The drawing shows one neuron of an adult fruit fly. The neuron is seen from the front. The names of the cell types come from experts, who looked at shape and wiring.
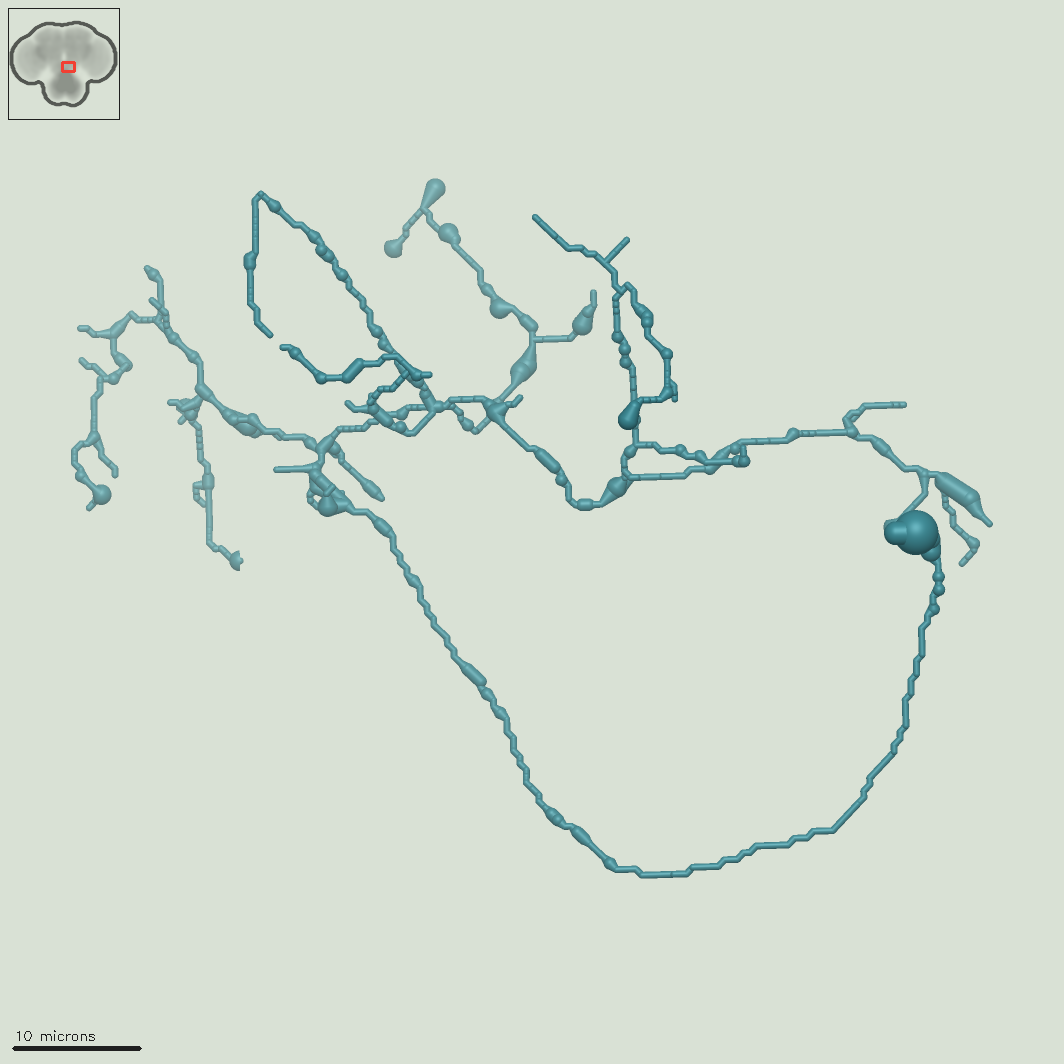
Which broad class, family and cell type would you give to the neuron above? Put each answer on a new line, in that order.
central-brain intrinsic neuron
hemilineage TRdm
GNG366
